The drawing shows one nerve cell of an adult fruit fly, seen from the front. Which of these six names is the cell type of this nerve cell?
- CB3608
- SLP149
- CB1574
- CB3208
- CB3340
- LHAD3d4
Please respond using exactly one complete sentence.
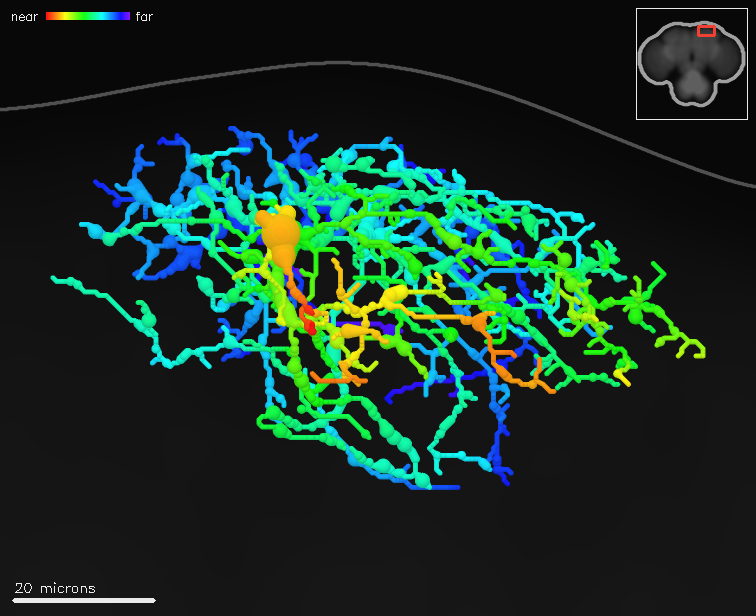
Included in the cell type SLP149 is this nerve cell.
